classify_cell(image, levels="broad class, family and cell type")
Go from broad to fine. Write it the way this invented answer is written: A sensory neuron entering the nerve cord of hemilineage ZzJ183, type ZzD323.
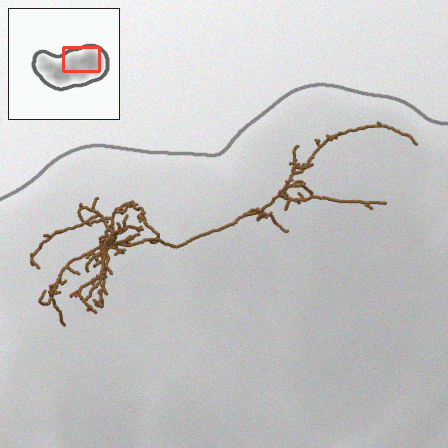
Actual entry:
A central-brain intrinsic neuron of hemilineage DM1_dorsal, type CL225.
